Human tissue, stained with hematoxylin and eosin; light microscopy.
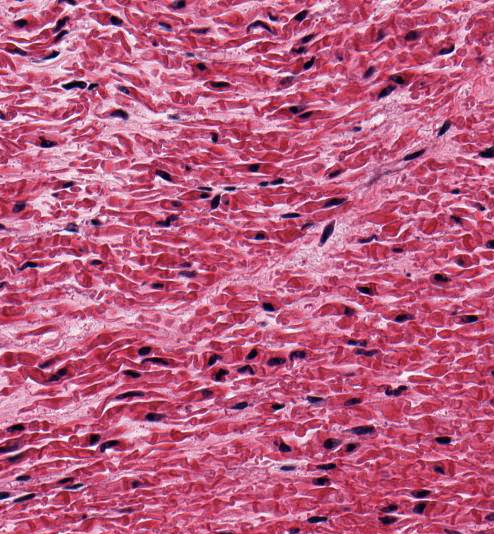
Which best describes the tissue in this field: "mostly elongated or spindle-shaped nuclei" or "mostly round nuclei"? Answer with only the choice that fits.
Mostly elongated or spindle-shaped nuclei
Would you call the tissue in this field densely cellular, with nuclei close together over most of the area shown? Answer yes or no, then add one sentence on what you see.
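Yes. The whole field is filled by densely packed spindle-shaped cells with no lobules, nests or other discrete units.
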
